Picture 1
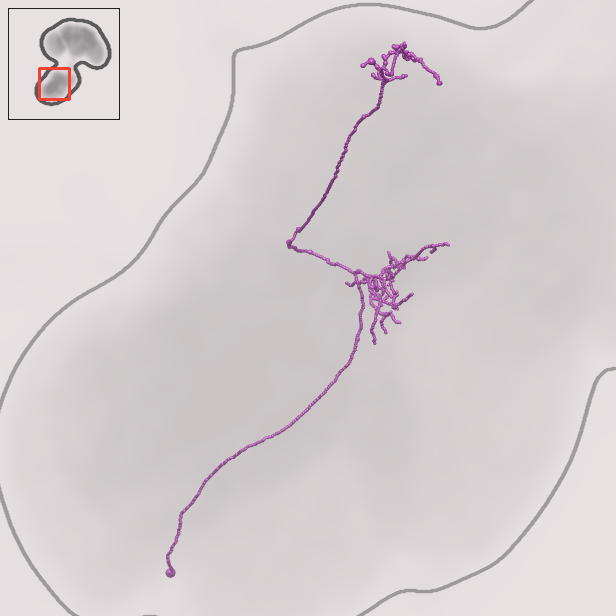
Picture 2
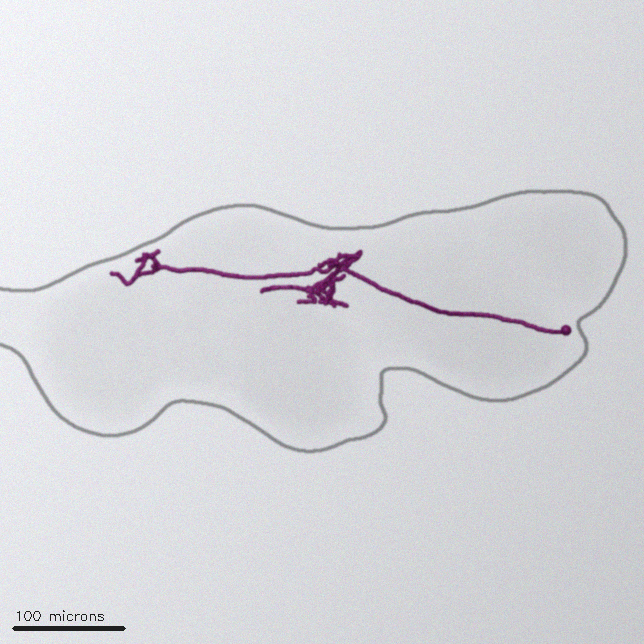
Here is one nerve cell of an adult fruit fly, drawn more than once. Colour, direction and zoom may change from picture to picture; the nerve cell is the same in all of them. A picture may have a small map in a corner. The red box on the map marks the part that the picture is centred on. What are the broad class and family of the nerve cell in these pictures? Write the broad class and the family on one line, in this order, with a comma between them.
nerve-cord intrinsic neuron, hemilineage 06A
